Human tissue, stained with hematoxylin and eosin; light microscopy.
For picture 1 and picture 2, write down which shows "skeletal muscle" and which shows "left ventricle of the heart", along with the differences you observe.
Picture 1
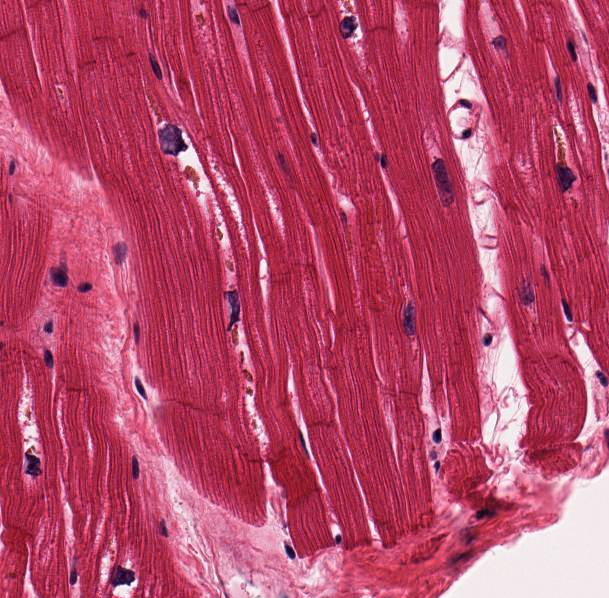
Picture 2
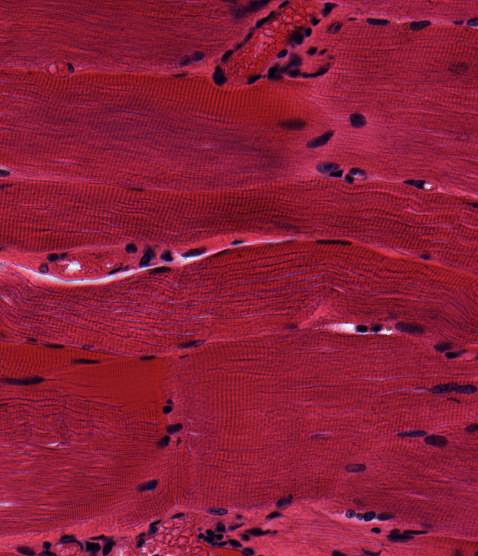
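You've got the left ventricle of the heart in picture 1 and skeletal muscle in picture 2. In the ventricle some fibres branch and join their neighbours, and the nuclei sit centrally, some with golden-brown granular pigment at their ends. Pale pink loose connective tissue with scattered small dark nuclei runs along the left side and the lower right edge. The skeletal muscle is long fibres lying side by side, roughly horizontal, right across the field, with strongly eosinophilic, deep pinkish red cytoplasm. Its nuclei are at the fibre edges rather than in the middle, mostly dark, flattened and stretched out along the fibres.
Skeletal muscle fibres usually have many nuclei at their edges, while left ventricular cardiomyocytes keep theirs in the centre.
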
